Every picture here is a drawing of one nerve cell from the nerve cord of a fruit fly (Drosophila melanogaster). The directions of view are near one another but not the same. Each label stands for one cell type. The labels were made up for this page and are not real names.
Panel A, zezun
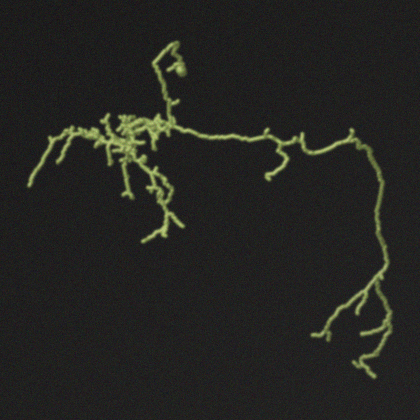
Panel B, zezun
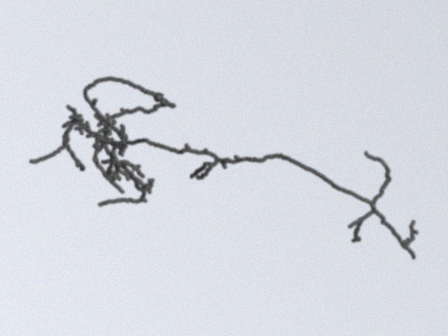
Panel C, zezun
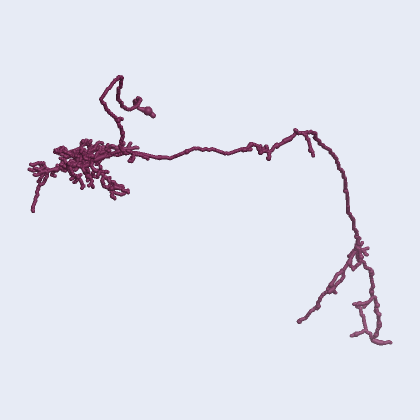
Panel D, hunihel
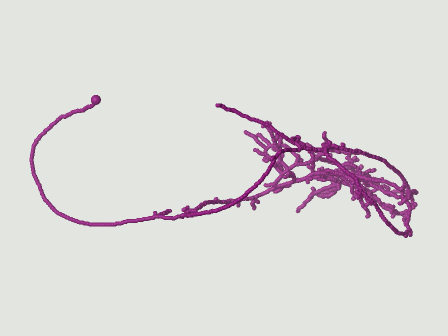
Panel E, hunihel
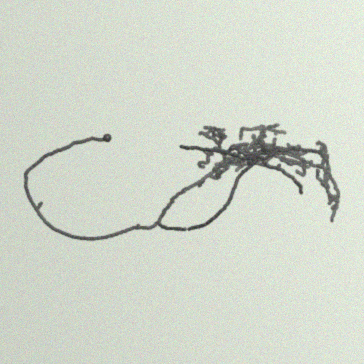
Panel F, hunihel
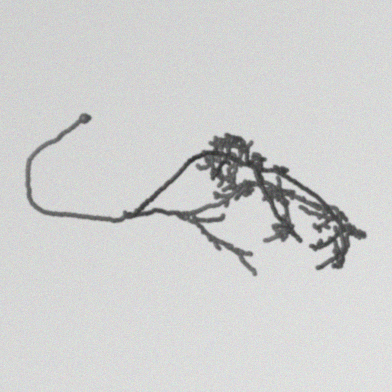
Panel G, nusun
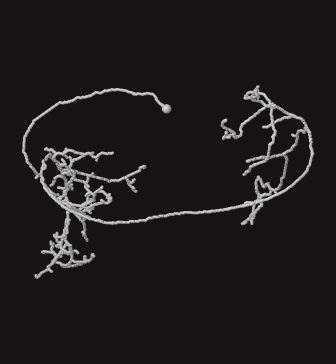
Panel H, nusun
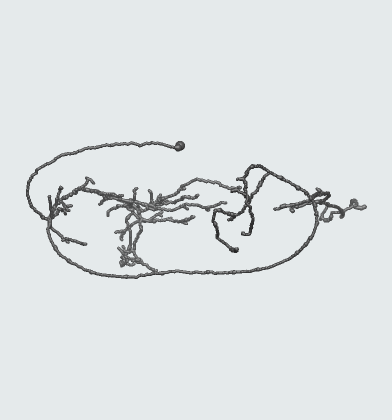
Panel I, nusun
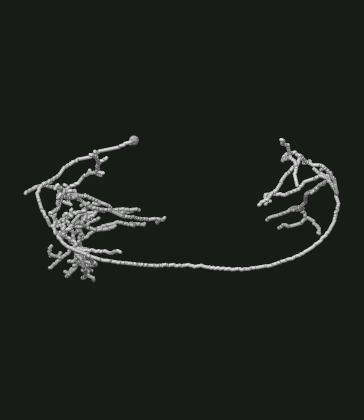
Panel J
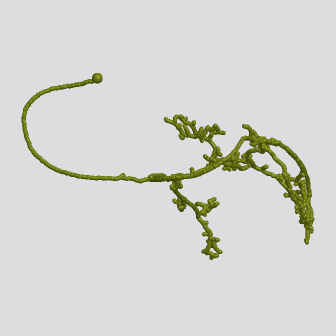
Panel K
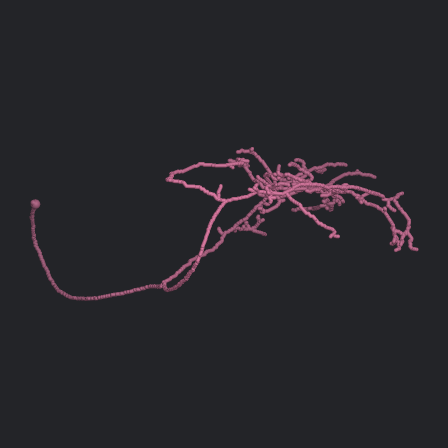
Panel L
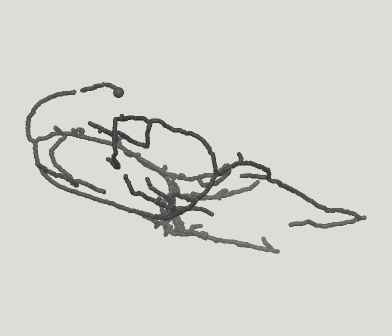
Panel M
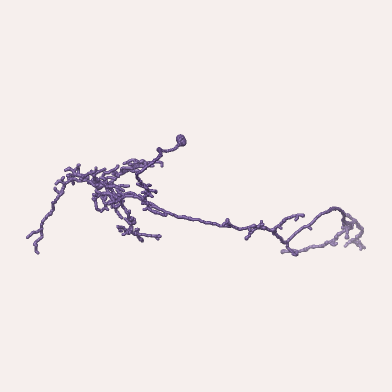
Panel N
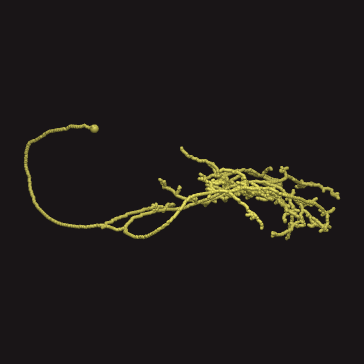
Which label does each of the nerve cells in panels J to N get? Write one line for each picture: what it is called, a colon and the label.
J: hunihel
K: hunihel
L: nusun
M: zezun
N: hunihel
